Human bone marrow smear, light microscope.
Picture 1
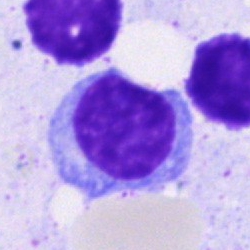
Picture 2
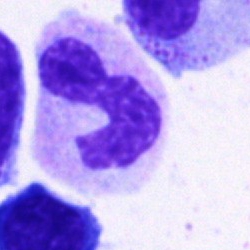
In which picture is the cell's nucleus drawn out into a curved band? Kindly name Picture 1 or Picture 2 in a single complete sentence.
The cell in Picture 2 has a nucleus bent into a band with no separate lobes.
